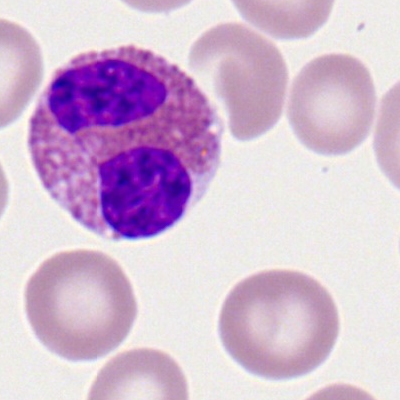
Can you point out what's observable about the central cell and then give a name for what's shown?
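Two lobes make up the nucleus, one in the upper left of the cell and the other in the lower right. The chromatin is dense and dark purple, coarse and clumped in texture. Plentiful cytoplasm surrounds both lobes. The cell is an eosinophil.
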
